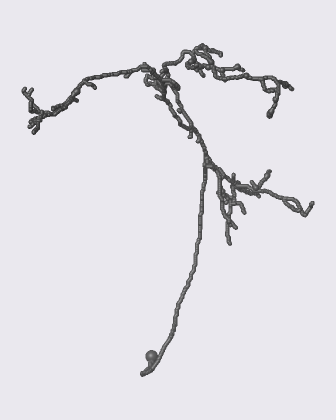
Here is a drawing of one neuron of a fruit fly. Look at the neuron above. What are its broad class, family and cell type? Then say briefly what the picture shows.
Its broad class is central-brain intrinsic neuron. The family is hemilineage SIPa1_ventral. Its cell type is LHAV6c1. The cell body can be seen at the bottom of the picture. Dozens of branch ends can be seen.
